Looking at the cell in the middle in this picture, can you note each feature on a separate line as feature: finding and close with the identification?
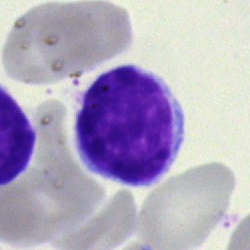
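Shape: round, smooth outline
Cytoplasm: scant, thin rim, mostly right side
Rim colour: pale blue
Chromatin: dark purple, mottled with lighter patches
Name: lymphocyte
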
